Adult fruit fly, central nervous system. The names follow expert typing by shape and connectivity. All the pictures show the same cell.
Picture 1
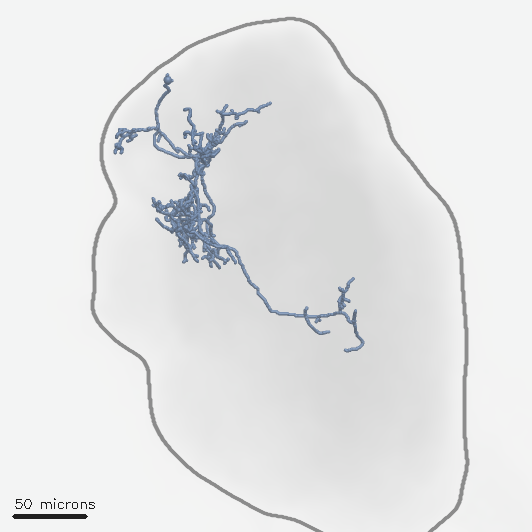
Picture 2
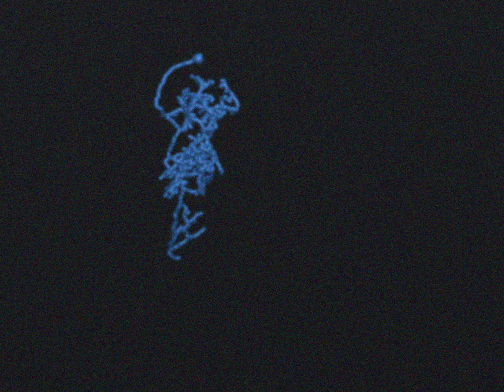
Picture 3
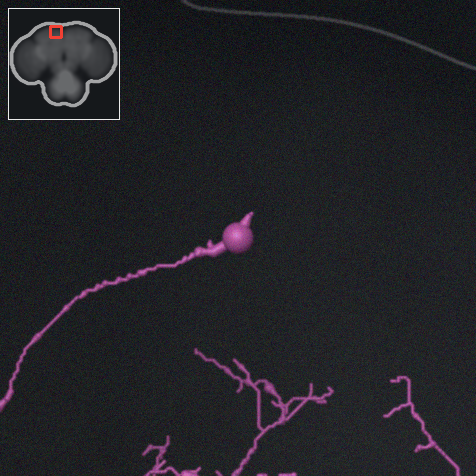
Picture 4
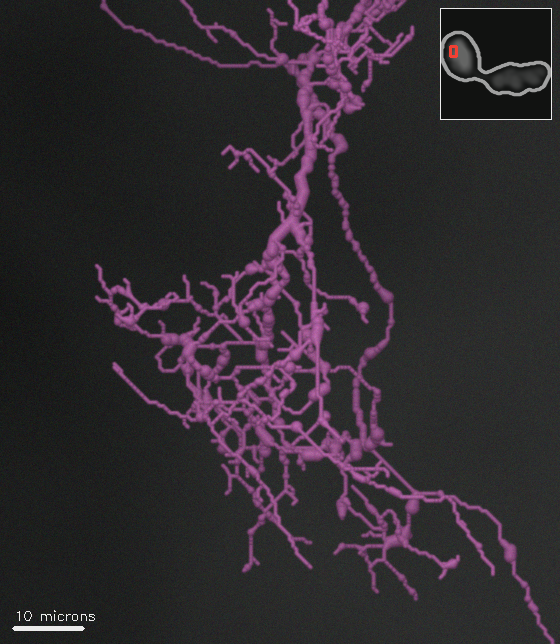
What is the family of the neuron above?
hemilineage CREa2_ventral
